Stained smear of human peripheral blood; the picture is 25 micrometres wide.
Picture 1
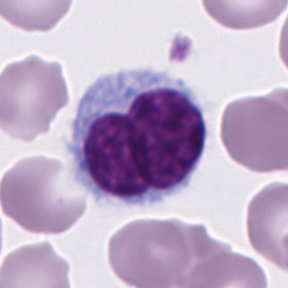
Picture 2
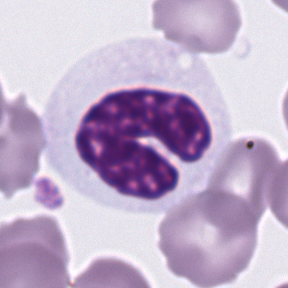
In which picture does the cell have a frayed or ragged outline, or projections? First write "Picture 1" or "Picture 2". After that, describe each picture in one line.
Picture 1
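Picture 1: The cell margin is ragged with fine, short projections.
Picture 2: The cell outline is round and smooth.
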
